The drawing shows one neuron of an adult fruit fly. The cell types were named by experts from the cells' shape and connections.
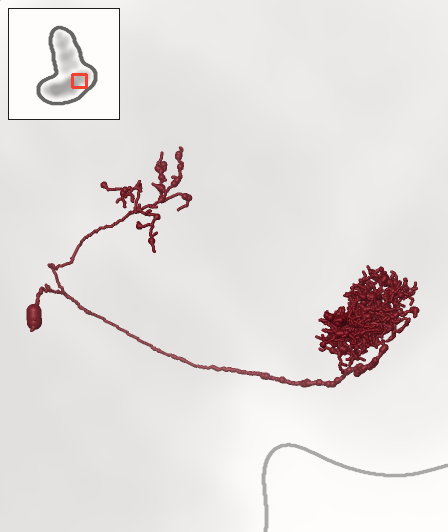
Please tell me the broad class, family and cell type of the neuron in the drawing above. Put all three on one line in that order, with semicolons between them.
optic-lobe intrinsic neuron; MeLo; MeLo9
